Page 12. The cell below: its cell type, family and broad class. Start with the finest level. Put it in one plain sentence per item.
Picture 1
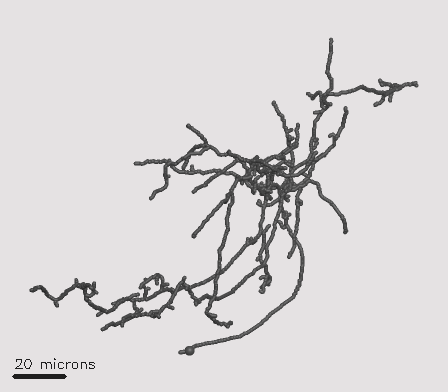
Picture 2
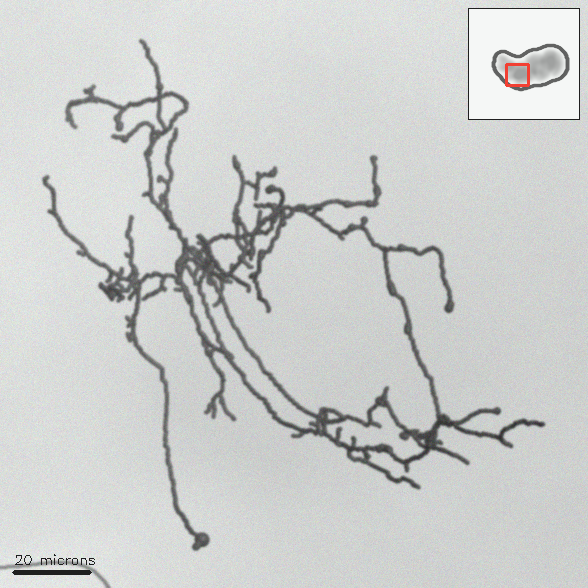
Type IN05B065 of hemilineage 05B, a nerve-cord intrinsic neuron.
